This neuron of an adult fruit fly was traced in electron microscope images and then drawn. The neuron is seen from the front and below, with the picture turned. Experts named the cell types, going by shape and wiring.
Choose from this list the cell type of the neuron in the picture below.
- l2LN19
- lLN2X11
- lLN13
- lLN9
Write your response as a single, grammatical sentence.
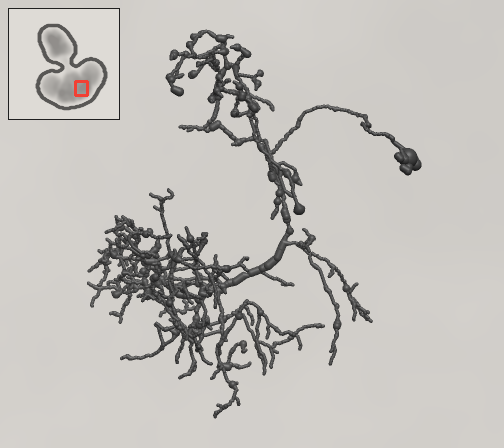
The neuron here is of the cell type l2LN19.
